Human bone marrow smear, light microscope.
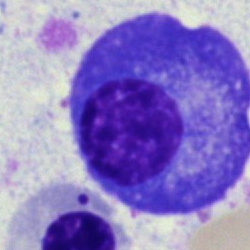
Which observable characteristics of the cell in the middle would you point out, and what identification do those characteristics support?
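Start with the outline: roughly round, with a small notch in its upper right edge. The chromatin is dark purple and coarsely clumped, with small paler spots between the clumps. Abundant cytoplasm stains deep blue, and to the right of the nucleus lies a paler, finely speckled zone. This is a plasma cell.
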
